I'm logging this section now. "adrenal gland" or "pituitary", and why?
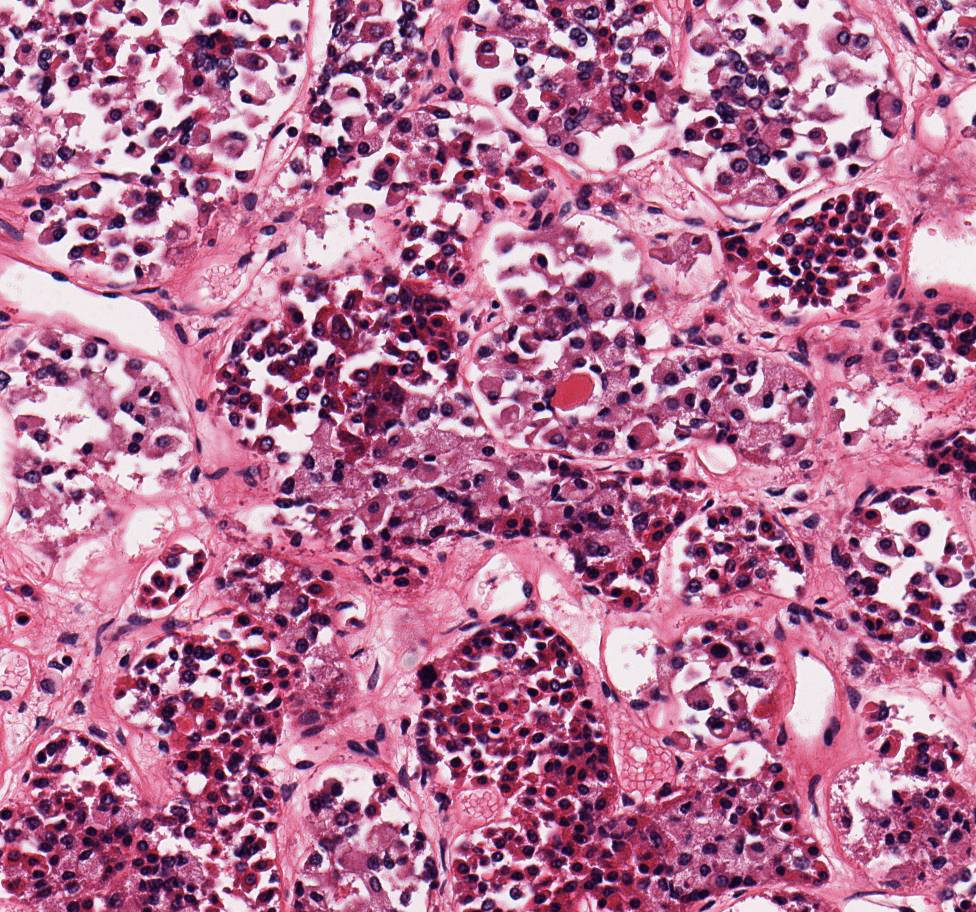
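This is pituitary. Arrangement first: across the whole field, cells are grouped in rounded nests divided by thin pink septa.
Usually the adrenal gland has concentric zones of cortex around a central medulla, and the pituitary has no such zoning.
Next, just right of centre lies one round, homogeneous, deep red globule.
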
